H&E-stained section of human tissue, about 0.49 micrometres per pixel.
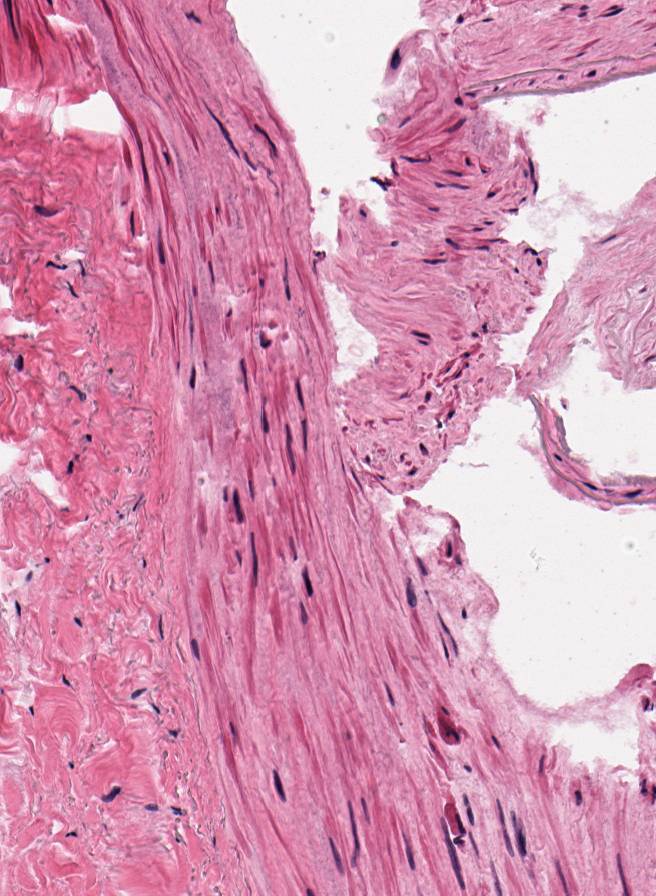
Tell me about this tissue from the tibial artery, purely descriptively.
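Muscle band: nuclei elongated, cigar-shaped, parallel to the fibres. Cytoplasm bright pink, finely fibrillar. Left of field: wavy pink collagen, sparse small dark nuclei. No fat cells anywhere in the field.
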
